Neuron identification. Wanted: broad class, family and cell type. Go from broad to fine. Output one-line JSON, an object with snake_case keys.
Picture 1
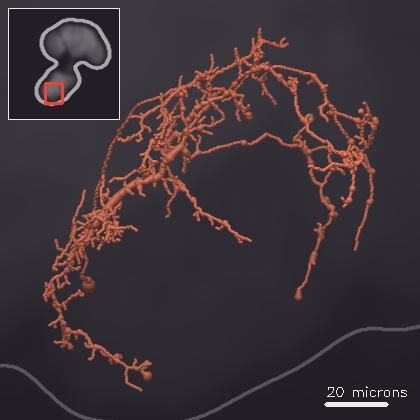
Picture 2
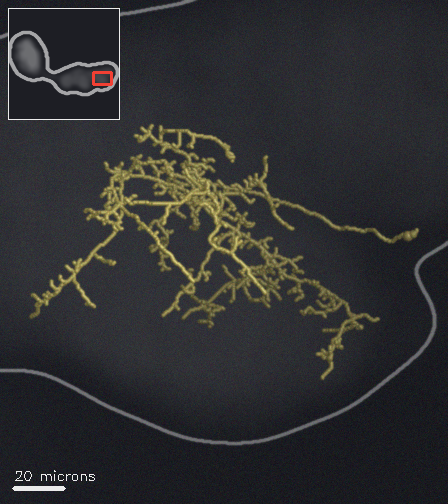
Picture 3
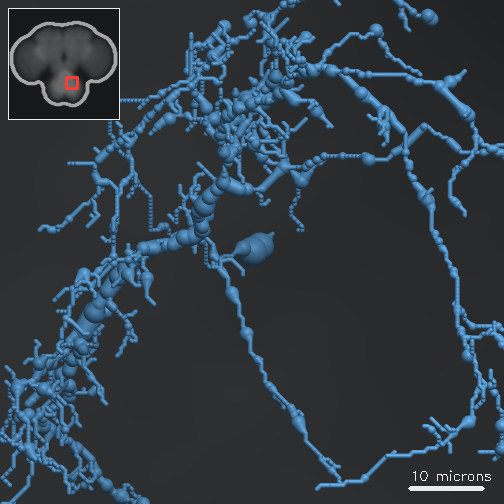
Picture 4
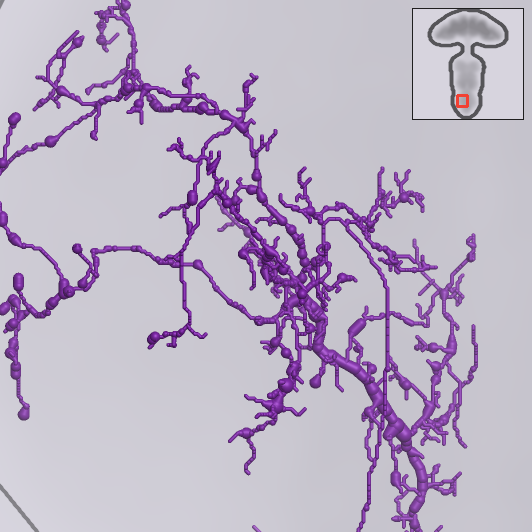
{"broad_class": "nerve-cord intrinsic neuron", "family": "hemilineage 03A", "cell_type": "IN03A026_c"}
